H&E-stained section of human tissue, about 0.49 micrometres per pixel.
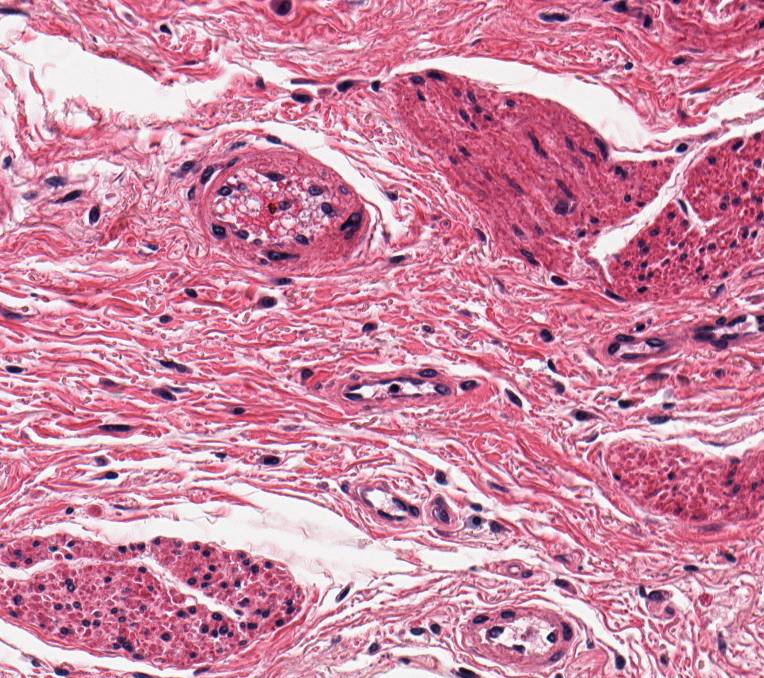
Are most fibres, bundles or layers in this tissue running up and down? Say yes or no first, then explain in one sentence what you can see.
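No. Most of the field is stroma of wavy pink collagen fibres that run mainly from left to right.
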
